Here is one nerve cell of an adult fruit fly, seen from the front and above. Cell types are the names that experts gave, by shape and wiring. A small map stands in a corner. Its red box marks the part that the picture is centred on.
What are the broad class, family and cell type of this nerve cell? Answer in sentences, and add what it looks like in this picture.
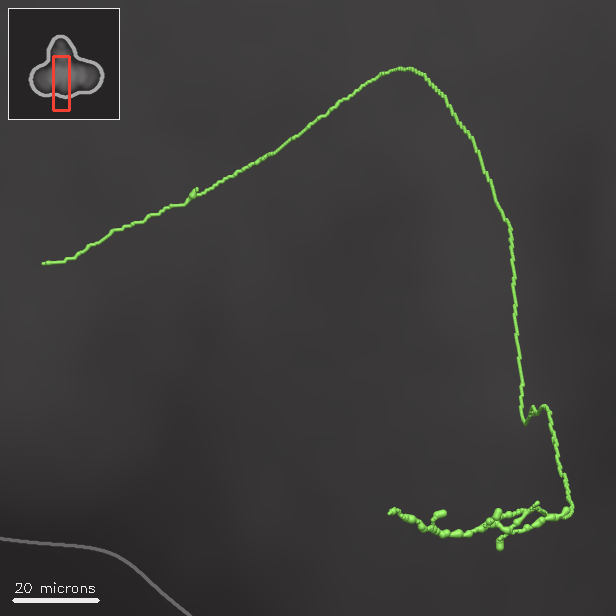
This is a sensory neuron ascending to the brain. The name of its family is class gustatory. Its cell type is LgAG2. The drawing shows no cell body. By the scale bar it is about 130 microns wide in this view. There are a dozen or fewer branch ends.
